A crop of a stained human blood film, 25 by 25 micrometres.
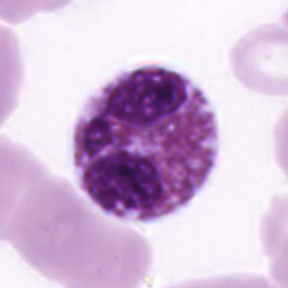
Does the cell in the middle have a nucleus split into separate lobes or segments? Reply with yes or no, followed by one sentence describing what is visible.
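Yes. The nucleus is divided into three separate lobes.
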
